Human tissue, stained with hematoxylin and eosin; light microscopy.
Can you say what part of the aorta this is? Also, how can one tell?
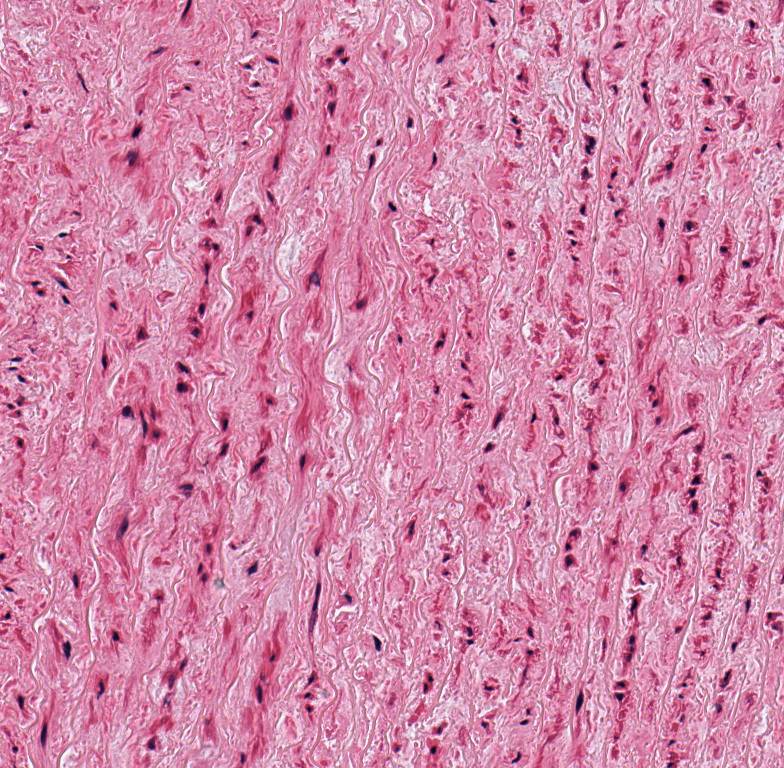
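The layer in view is the tunica media. Item one, the fibres: eosin-pink, wavy rather than straight, and running mostly from top to bottom across the whole field.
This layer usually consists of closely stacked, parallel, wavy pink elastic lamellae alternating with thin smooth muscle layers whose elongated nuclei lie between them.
Item two, the nuclei: most are dark, slender and spindle-shaped, with their long axes parallel to the fibres.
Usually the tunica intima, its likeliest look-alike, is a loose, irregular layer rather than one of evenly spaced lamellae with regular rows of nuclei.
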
